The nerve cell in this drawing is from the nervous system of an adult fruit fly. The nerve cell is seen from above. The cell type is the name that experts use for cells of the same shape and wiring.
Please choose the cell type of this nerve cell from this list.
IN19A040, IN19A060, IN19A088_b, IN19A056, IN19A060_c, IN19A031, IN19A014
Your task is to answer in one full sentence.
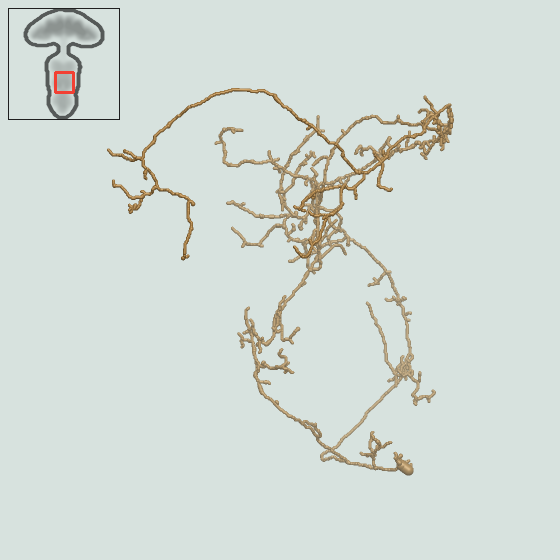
By cell type, this nerve cell is classified as IN19A056.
